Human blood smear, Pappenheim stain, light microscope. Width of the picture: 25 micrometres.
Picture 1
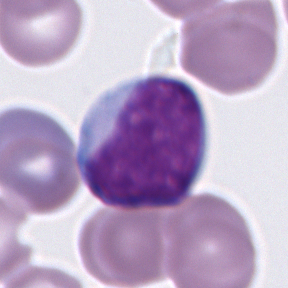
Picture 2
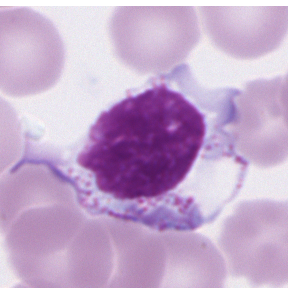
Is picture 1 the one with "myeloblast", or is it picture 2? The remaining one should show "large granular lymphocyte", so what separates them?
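Picture 2: large granular lymphocyte; picture 1: myeloblast. Outline: myeloblast roughly round and smooth, no projections or blebs; large granular lymphocyte irregular, thin cytoplasmic extensions reaching between neighbouring red cells. Cytoplasm amount: myeloblast, a small rim, the nucleus filling most of the cell; large granular lymphocyte, abundant, mostly below and to the right of the nucleus.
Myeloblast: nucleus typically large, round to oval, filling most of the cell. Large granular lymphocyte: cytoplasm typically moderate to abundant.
Cytoplasm colour, large granular lymphocyte: very pale, nearly colourless, faint blue tint at the edges. Granules, myeloblast: none visible.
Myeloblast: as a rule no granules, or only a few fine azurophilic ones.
Nucleus, large granular lymphocyte: single oval mass, about 11 by 9 micrometres, no lobes or deep indentation.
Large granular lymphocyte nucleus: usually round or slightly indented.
Red cells: touching the myeloblast's lower edge; pressed closely against the large granular lymphocyte's edges.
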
